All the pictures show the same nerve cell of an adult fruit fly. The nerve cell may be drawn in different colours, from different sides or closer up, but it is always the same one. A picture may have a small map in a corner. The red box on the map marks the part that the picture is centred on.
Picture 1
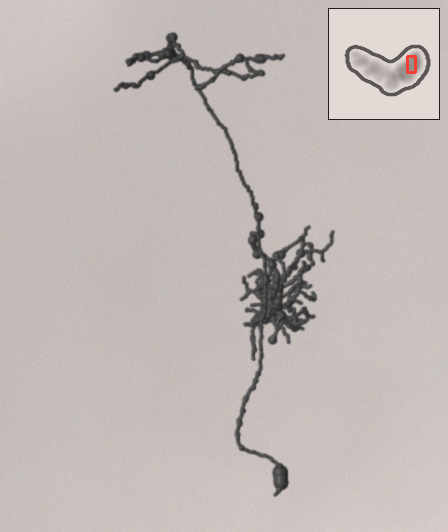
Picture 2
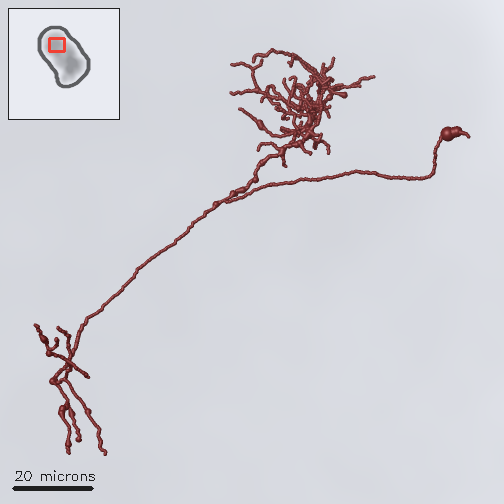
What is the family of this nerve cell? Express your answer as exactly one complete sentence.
This nerve cell is within the family LC.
